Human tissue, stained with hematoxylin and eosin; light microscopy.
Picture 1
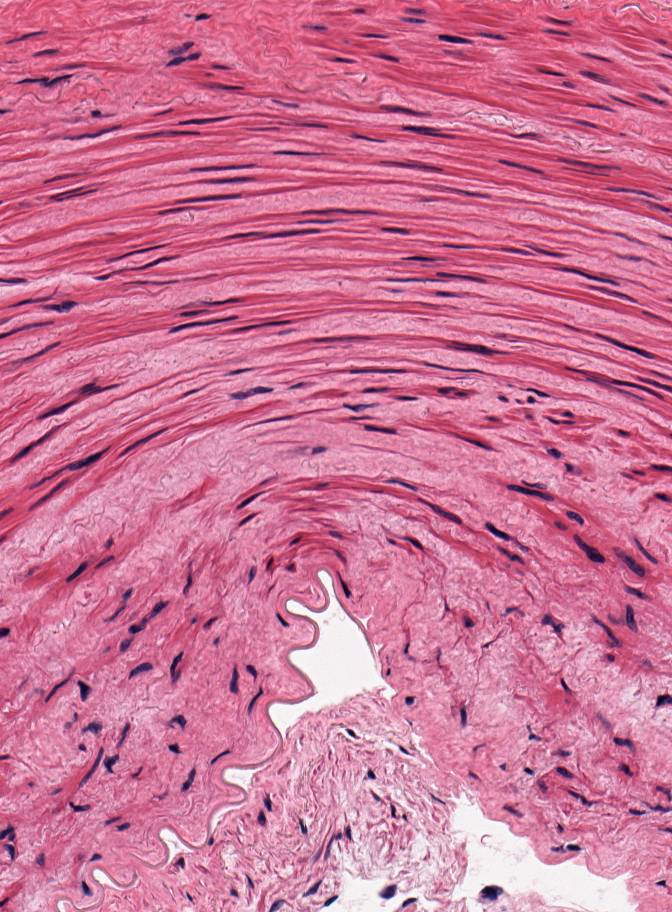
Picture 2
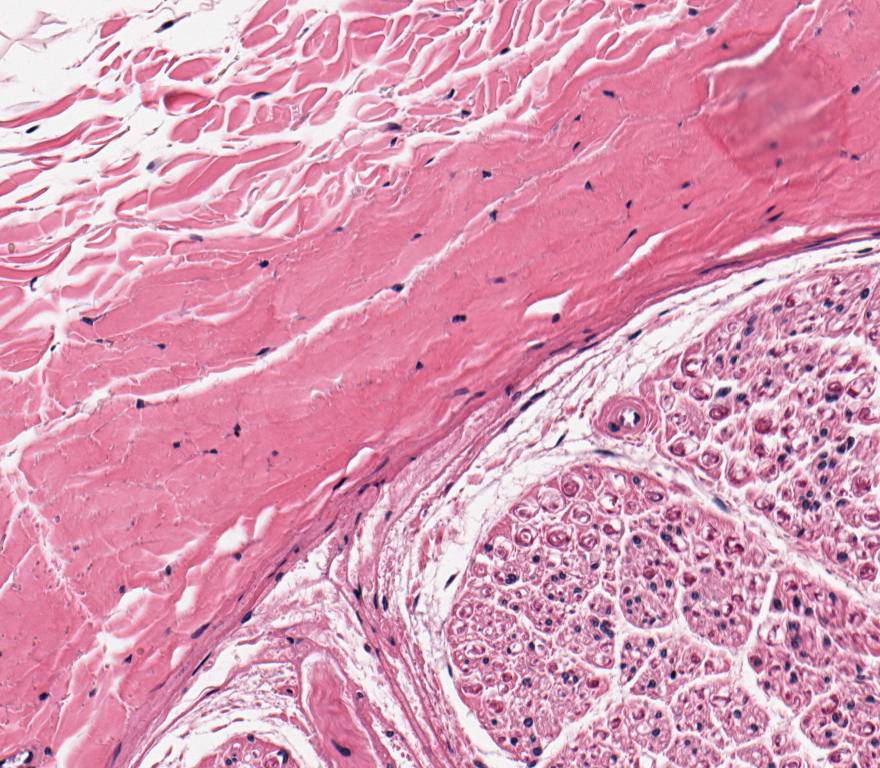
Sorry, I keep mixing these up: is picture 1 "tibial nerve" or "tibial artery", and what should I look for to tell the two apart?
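Tibial artery is the first picture, tibial nerve the second. In the artery, parallel bands of smooth muscle cells with long, blunt-ended, dark nuclei sweep in a broad arc across the upper two-thirds. Notice the narrow, irregular empty space at bottom centre, its border a tightly wavy, scalloped pink line.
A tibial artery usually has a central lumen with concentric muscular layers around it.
In the nerve, dense pink fibrous tissue with diagonal collagen bundles and sparse small, dark fibroblast nuclei fills the upper left. Rounded fascicles, cut across so their fibres show as small round profiles, lie lower right.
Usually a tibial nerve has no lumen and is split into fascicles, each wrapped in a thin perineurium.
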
